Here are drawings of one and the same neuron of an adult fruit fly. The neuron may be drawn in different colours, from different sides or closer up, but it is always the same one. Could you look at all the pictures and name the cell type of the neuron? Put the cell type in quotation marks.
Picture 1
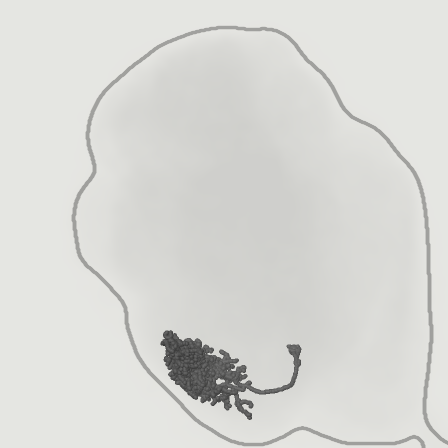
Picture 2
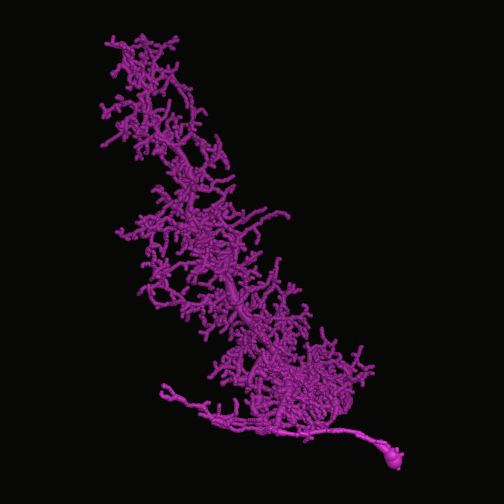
"GNG017"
